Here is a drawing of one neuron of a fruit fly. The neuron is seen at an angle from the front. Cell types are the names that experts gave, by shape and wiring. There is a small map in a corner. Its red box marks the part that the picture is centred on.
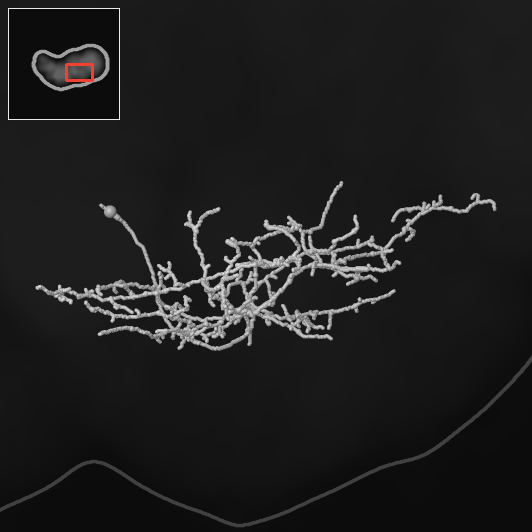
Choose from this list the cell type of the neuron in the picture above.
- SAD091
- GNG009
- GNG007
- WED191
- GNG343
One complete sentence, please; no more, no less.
This neuron belongs to the cell type GNG009.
